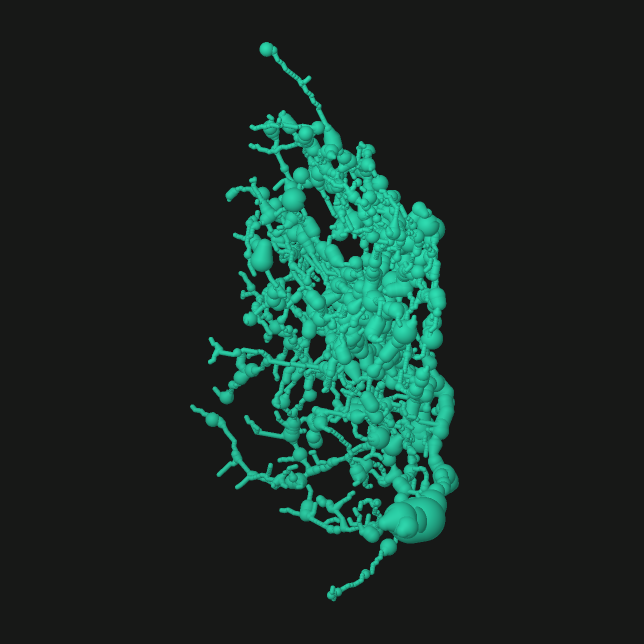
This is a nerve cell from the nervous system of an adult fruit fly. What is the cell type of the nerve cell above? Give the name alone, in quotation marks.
"GNG040"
